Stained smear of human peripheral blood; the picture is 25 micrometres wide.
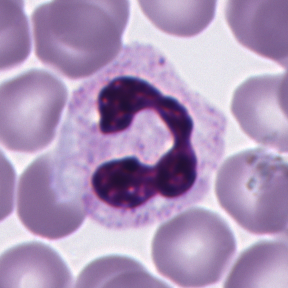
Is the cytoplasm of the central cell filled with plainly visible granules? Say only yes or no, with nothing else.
Yes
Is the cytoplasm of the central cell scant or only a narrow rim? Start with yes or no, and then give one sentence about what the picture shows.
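No. The cytoplasm is plentiful and pale pinkish-lilac.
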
